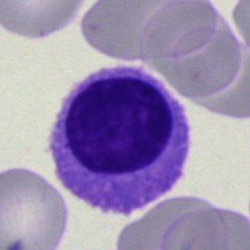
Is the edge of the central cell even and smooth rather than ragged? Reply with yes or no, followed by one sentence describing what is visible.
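No. The cell edge is finely irregular rather than smooth.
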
